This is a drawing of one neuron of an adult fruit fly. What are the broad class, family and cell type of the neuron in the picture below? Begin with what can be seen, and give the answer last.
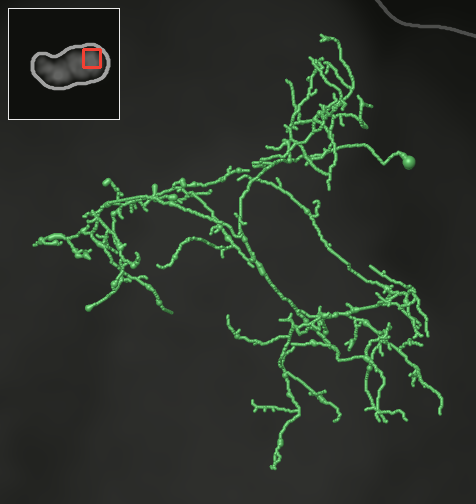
The picture shows dozens of branch ends. As drawn here it is about as wide as it is tall. This is a central-brain intrinsic neuron. Its family is hemilineage VLPd1. Its cell type is AVLP047.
